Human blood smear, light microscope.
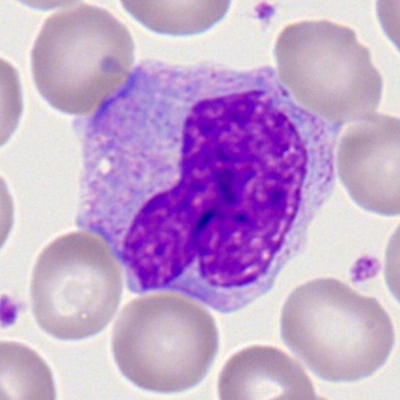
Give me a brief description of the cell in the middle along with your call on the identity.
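Begin with the nucleus: it is folded, with a cleft entering from its lower edge. The cytoplasm is abundant and widest on the left side of the nucleus, and it holds fine, dust-like pinkish-purple granules. A small clear vacuole lies in the cytoplasm to the left of the nucleus. You are looking at a monocyte.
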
